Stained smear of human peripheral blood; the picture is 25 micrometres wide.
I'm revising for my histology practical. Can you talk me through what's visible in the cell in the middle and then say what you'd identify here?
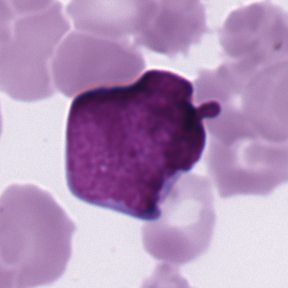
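The cell has an angular outline, with several fairly straight edges and corners. Its nucleus, which is not lobed, follows this angular shape. A single small rounded knob projects from the upper right edge. The cytoplasmic rim shows no distinct granules. The cell is a myeloblast.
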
